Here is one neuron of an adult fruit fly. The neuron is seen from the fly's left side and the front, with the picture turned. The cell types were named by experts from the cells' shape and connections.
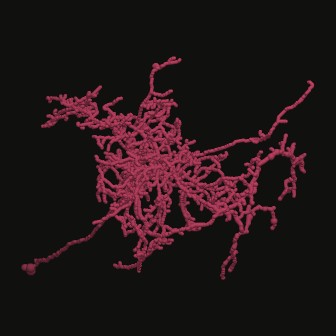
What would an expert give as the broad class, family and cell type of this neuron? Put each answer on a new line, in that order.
nerve-cord intrinsic neuron
hemilineage 03A
IN03A015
